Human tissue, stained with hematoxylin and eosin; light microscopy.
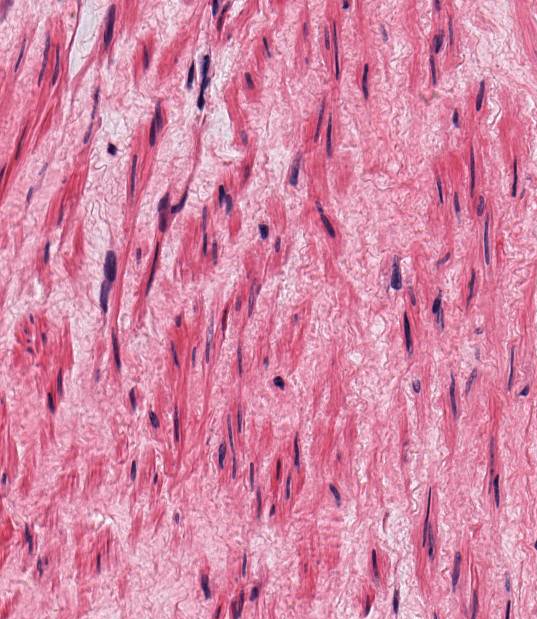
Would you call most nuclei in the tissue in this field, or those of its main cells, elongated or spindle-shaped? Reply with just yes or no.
Yes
